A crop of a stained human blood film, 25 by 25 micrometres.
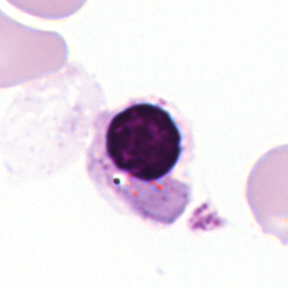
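Normoblast in a stained peripheral blood smear. The nucleus is placed toward the upper part of the cell, and most of the cytoplasm lies beneath it; no nucleoli are seen. A few small reddish granules lie in the cytoplasm just below the nucleus. The cell outline is irregular, its lower edge somewhat angular.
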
